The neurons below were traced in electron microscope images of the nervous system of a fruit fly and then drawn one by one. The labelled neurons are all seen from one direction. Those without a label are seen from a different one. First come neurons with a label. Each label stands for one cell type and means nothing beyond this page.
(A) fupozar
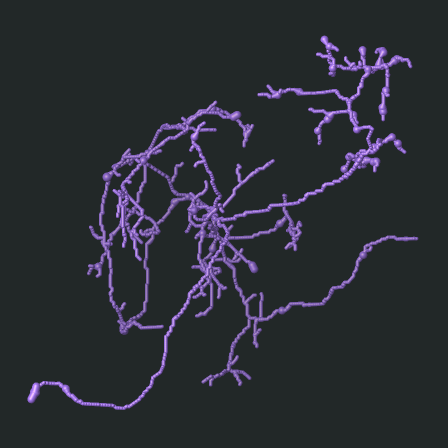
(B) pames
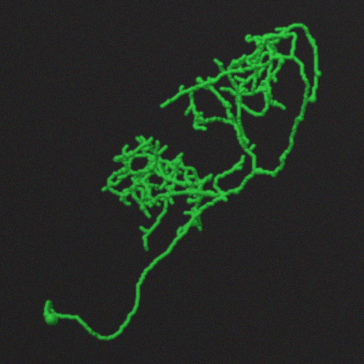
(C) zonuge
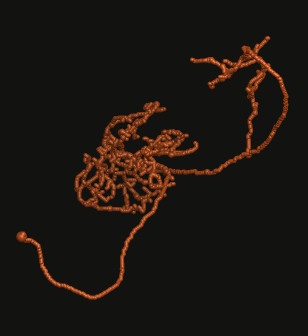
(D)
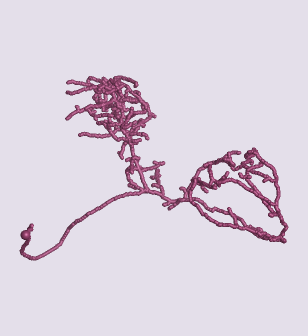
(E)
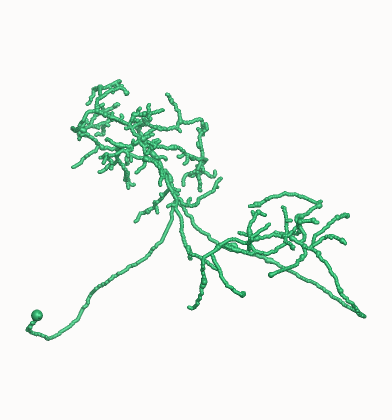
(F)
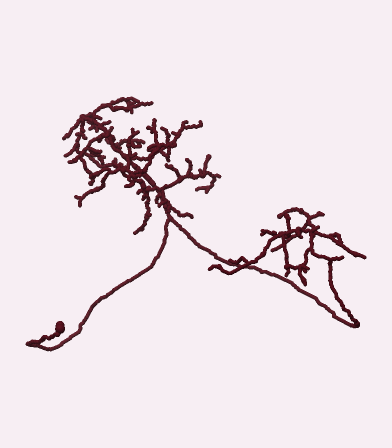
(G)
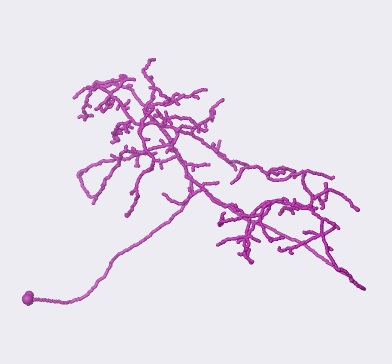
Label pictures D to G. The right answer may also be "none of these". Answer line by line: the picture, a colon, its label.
D: pames
E: zonuge
F: zonuge
G: zonuge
